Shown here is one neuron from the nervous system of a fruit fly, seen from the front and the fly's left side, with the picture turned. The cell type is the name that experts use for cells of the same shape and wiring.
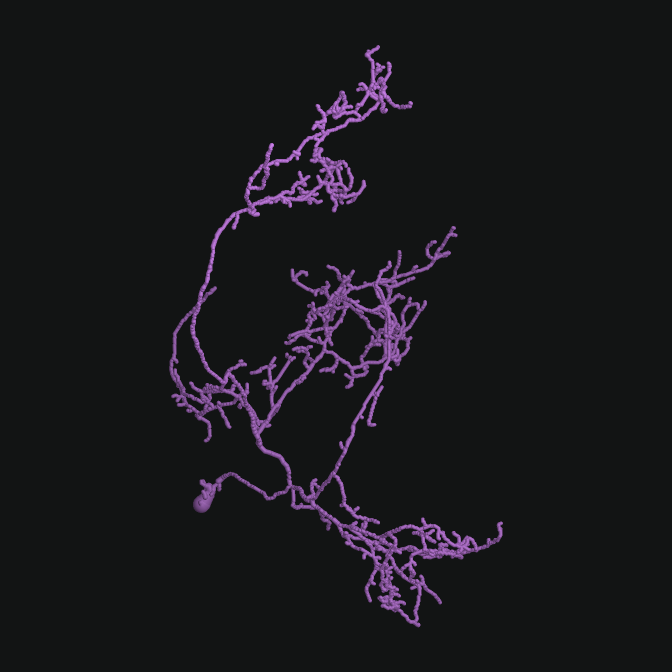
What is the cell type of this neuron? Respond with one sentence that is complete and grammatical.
This neuron carries the cell type designation AVLP075.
